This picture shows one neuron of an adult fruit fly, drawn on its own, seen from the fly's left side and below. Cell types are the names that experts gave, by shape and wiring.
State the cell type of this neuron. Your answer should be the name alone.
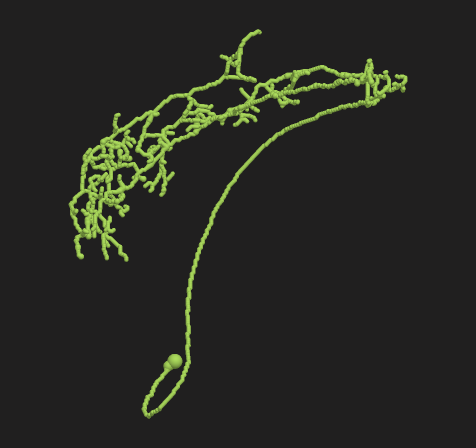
CB1242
